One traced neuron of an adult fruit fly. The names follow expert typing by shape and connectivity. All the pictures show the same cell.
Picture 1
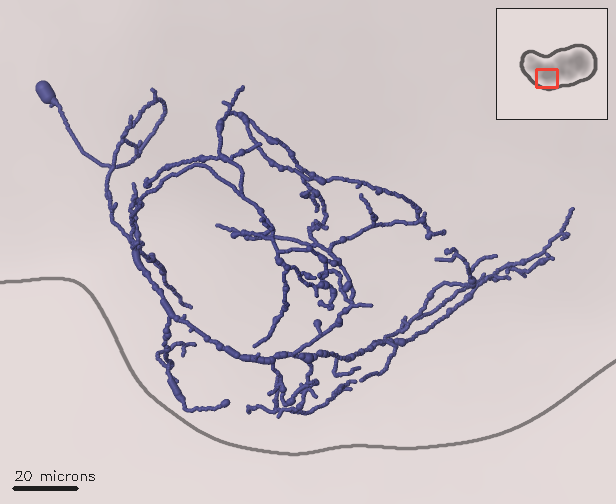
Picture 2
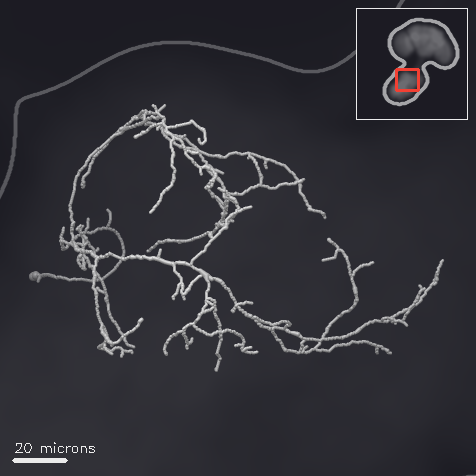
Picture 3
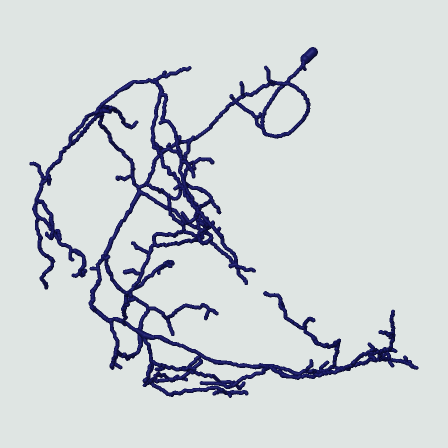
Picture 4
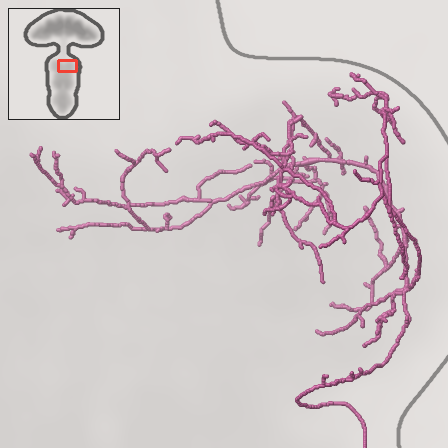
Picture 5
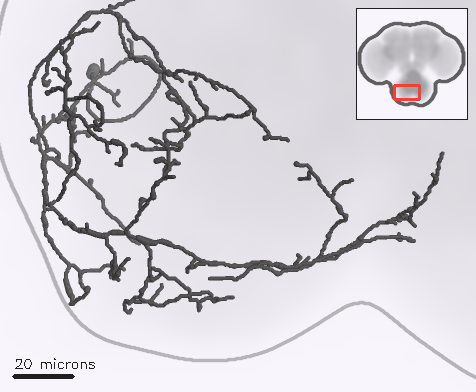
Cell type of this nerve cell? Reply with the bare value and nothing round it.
IN03A051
